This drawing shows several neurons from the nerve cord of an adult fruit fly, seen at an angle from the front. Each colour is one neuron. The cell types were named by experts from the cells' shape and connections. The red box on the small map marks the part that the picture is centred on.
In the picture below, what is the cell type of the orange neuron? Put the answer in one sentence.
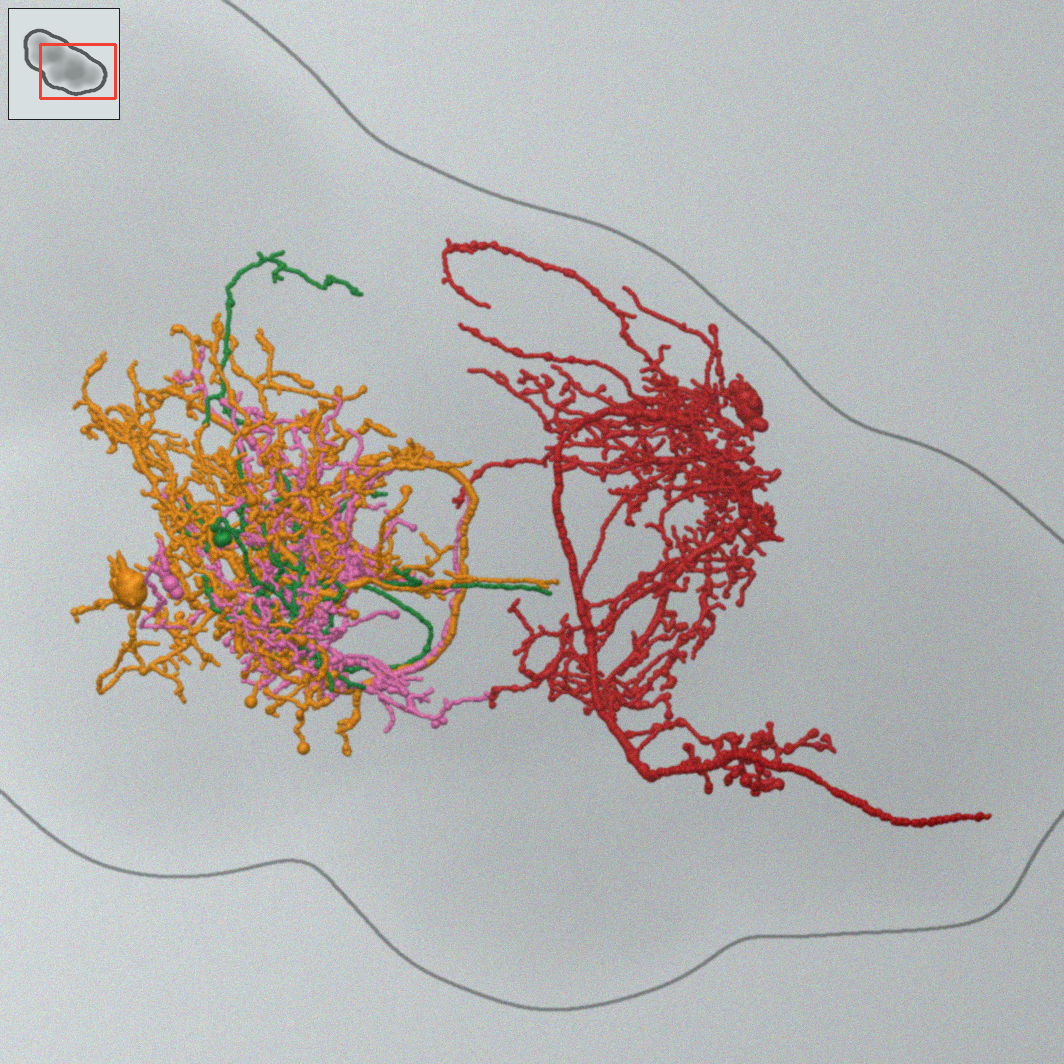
The cell type is IN17B004.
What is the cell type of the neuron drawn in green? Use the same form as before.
The cell type is IN17A107.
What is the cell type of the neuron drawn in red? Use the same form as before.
The cell type is AN17B005.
